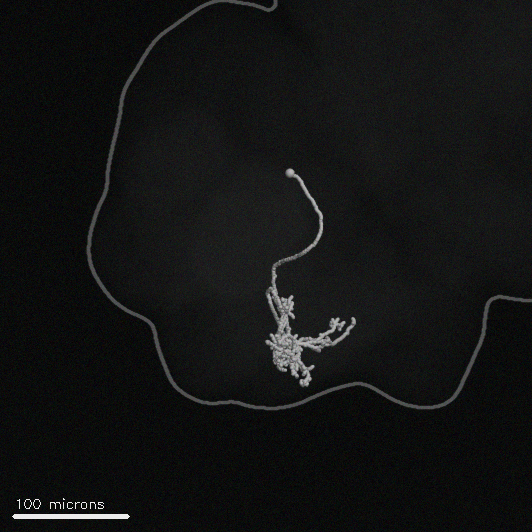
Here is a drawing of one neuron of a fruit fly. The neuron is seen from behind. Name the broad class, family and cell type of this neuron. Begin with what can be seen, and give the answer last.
By the scale bar it is about 190 microns tall in this view. In this view it is taller than it is wide. This is a nerve-cord intrinsic neuron. The family is hemilineage 23B. The cell type is IN23B089.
